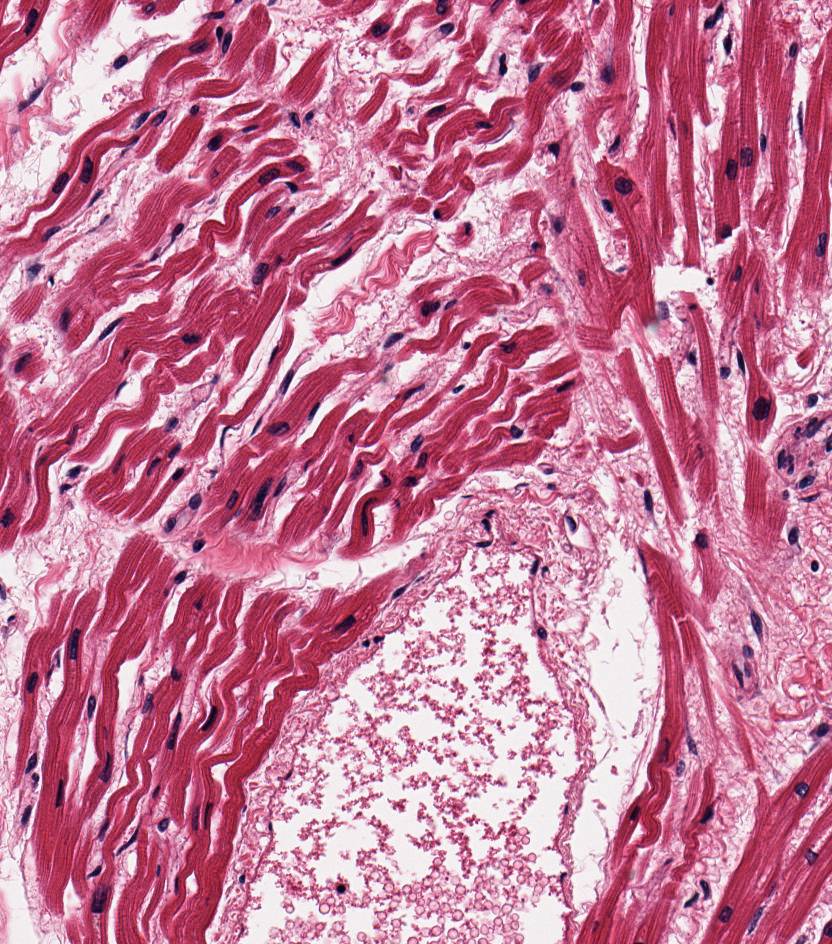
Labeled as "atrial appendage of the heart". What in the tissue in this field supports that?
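Taking bundles first, muscle fibres run in different directions in different parts of the field, fitting the atrial appendage of the heart.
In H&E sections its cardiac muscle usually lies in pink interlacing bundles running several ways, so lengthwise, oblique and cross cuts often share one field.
Second, oval nuclei lie centrally within the fibres, which also fits.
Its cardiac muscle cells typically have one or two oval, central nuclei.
Also seen: wavy fibres at upper and lower left; on the right, some branch and join neighbours.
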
